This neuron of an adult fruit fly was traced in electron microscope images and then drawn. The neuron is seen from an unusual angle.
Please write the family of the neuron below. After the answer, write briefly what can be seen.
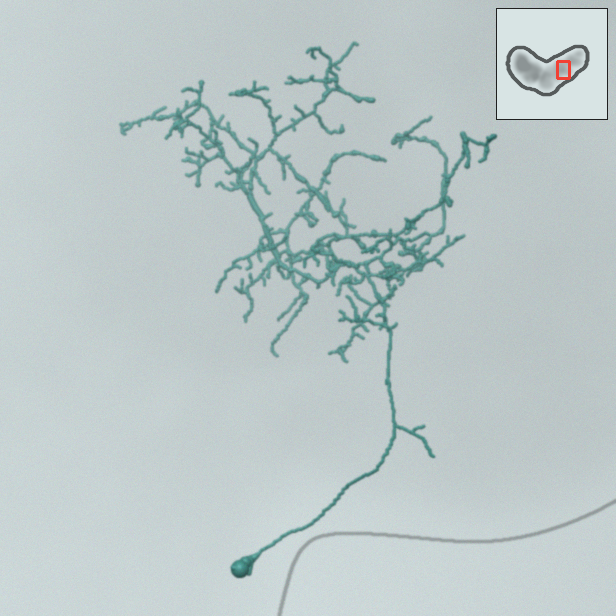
Its family is hemilineage 16B. This is a nerve-cord intrinsic neuron. The cell body can be seen at the bottom of the picture. In this view it is taller than it is wide.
